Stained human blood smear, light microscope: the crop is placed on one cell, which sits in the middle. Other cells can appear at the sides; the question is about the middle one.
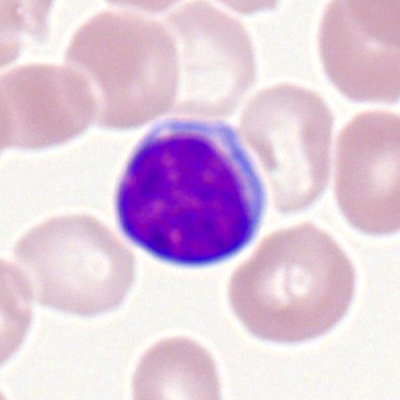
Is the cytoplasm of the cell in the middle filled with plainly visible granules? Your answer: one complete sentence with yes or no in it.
No, the cytoplasm of the cell shows no visible granules.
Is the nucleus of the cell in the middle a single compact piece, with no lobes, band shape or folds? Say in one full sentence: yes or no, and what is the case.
Yes, the nucleus is one compact round, oval or kidney-shaped mass, not lobed or folded.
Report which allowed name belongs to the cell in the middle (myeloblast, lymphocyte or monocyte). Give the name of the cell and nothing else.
lymphocyte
